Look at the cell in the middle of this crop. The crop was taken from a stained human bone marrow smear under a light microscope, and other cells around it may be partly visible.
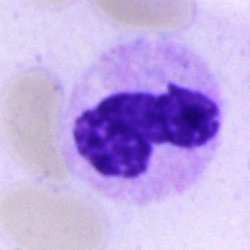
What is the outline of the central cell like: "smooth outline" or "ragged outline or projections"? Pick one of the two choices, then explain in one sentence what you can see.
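Smooth outline. The cell has a roughly round, smooth outline.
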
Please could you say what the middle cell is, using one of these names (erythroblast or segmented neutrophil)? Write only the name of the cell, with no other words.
segmented neutrophil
